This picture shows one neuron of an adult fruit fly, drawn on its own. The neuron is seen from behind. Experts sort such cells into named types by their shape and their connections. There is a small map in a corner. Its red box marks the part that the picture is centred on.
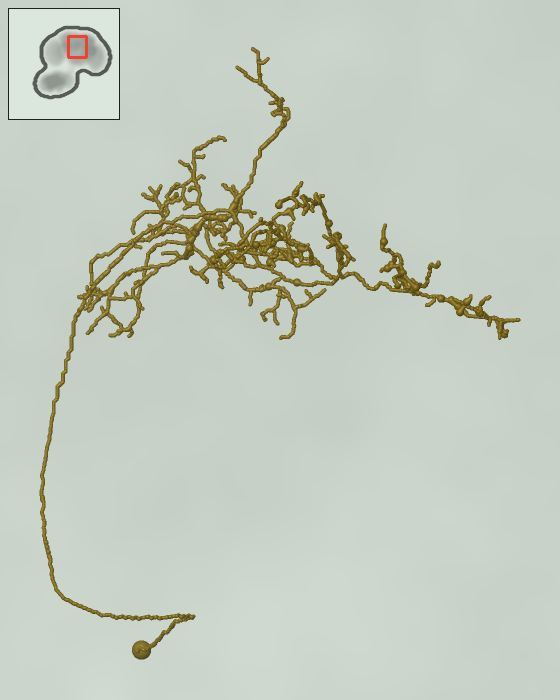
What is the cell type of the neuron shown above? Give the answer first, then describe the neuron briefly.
Its cell type is FB2K. It is a central-brain intrinsic neuron. The cell body is at the lower left of the picture. The picture shows dozens of branch ends.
